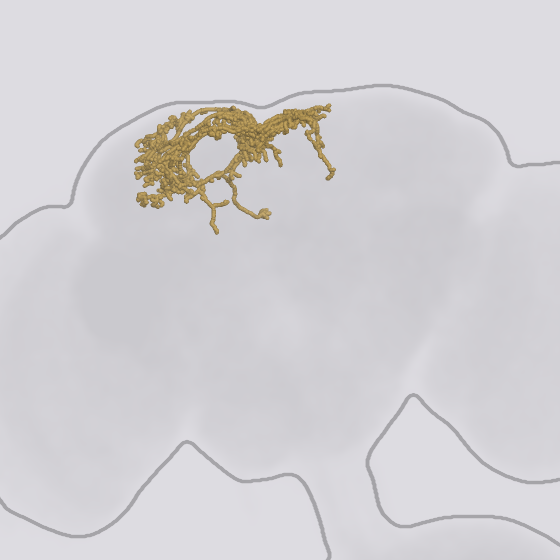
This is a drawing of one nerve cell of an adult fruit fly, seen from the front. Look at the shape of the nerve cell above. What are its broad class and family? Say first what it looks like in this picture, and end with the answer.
In this view it is wider than it is tall. It is a central-brain intrinsic neuron. The family is hemilineage DM4_dorsal.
